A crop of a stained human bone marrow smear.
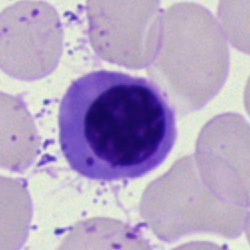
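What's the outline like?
Round and smooth.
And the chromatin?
Dark and coarsely clumped.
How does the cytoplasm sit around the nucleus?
Its rim is wider on the left than on the right, and it's blue-violet.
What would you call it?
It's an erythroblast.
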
